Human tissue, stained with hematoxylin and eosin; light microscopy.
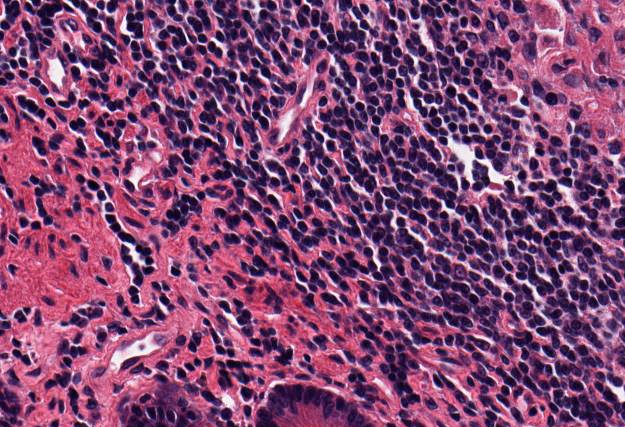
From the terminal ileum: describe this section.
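Lymphocytes, with small, round, dark-staining nuclei and scant cytoplasm, form a dense sheet over most of the field, most crowded centrally and rightward. Small thin-walled, slit-lumened vessels lie among them. The bottom edge near centre cuts part of a gland lined by columnar epithelium.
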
